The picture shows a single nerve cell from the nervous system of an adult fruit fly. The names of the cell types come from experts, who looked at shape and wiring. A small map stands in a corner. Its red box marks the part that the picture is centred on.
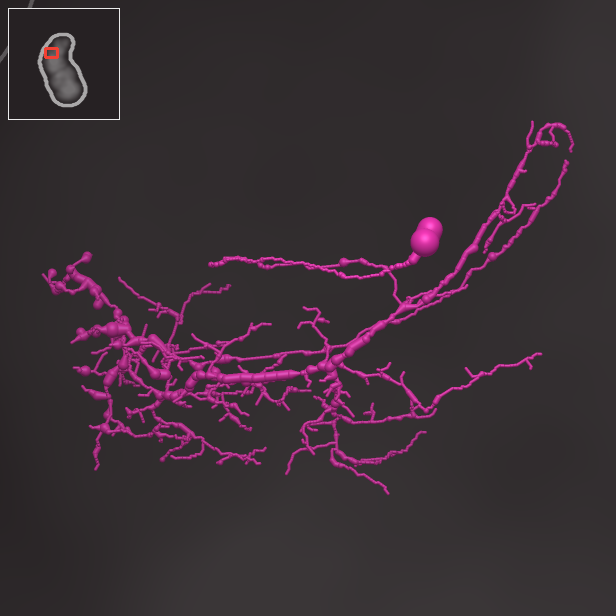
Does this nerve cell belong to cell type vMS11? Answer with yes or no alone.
no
